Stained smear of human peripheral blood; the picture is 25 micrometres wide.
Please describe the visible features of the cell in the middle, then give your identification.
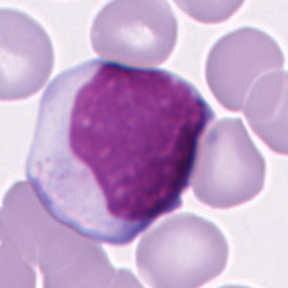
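The nucleus lies off-centre, toward the upper right of the cell. Pale greyish-blue cytoplasm lies mainly to the left and lower left of the nucleus. A few fine purple granules are scattered in that lower-left cytoplasm. The cell is a large granular lymphocyte.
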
